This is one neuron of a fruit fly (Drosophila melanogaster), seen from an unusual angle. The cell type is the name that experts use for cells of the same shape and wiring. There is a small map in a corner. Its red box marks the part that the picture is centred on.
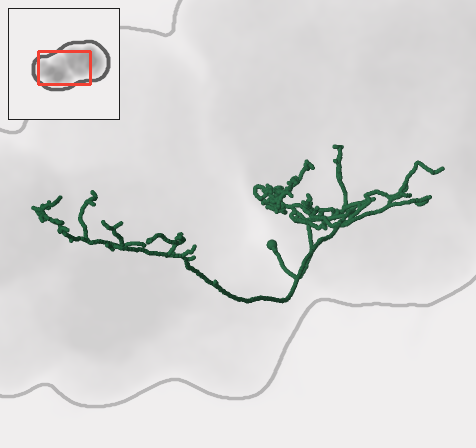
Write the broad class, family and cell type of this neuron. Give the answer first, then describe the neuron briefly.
Its broad class is descending neuron. Its family is hemilineage LB7. It is of cell type DNge110. The cell body can be seen in the middle of the picture. In this view it is more than twice as wide as it is tall.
